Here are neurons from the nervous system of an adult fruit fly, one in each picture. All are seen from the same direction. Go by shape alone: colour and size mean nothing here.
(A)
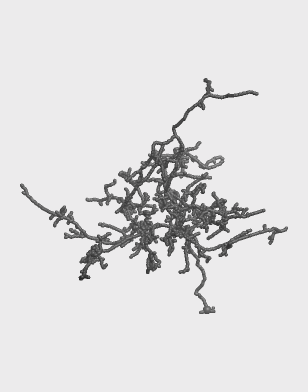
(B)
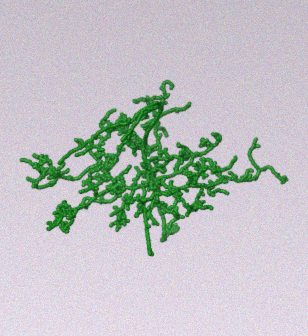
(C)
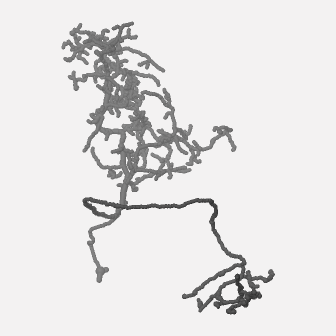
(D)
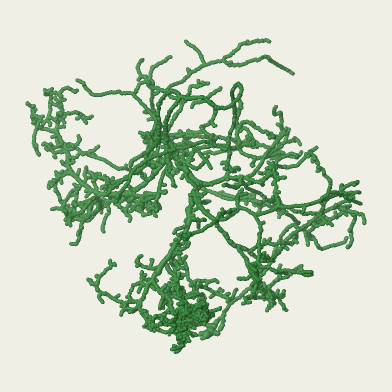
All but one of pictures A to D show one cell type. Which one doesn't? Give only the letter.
C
